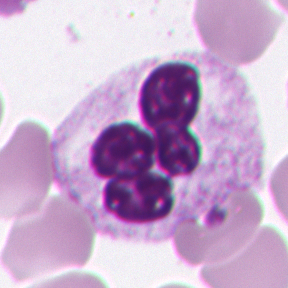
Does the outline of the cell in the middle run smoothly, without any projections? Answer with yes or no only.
Yes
